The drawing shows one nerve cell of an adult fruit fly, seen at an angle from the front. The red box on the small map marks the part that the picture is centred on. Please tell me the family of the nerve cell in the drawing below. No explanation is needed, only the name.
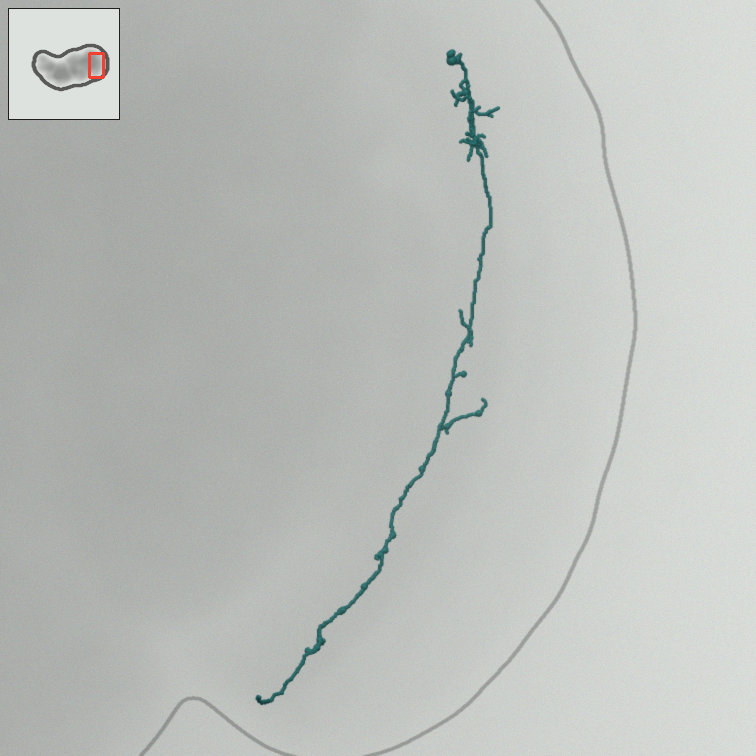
Cm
